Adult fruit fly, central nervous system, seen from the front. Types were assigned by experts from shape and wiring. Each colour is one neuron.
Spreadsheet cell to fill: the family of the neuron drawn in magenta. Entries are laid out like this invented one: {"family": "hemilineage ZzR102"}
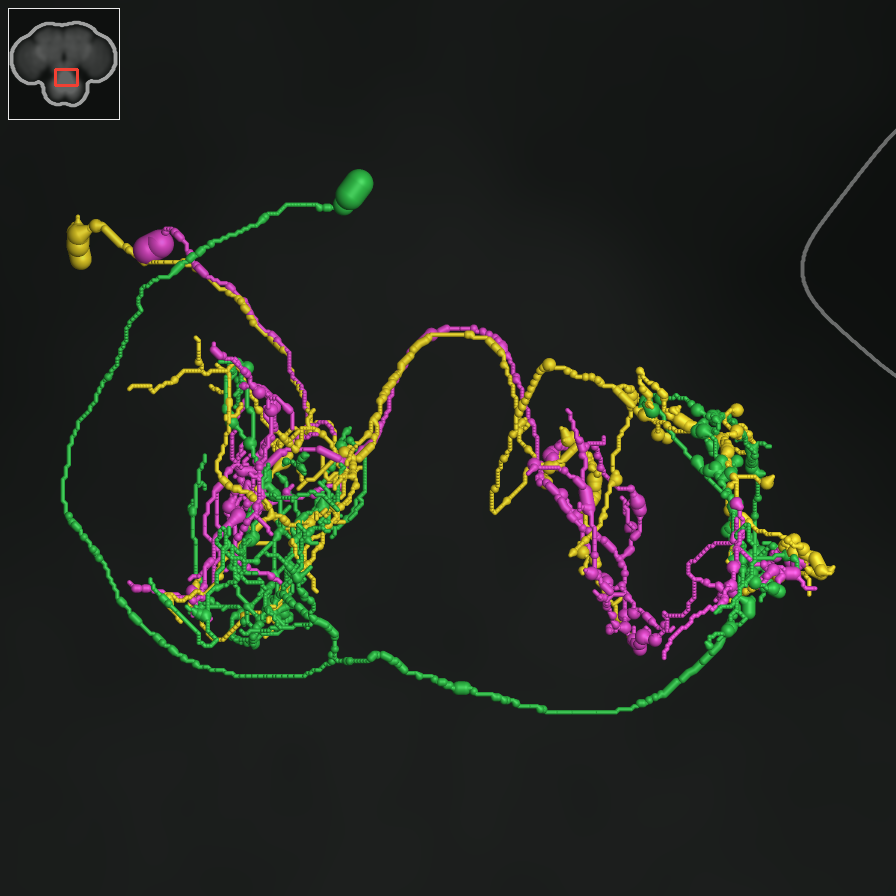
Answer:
{"family": "hemilineage 06A"}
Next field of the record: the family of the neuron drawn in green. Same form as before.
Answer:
{"family": "hemilineage 19B"}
